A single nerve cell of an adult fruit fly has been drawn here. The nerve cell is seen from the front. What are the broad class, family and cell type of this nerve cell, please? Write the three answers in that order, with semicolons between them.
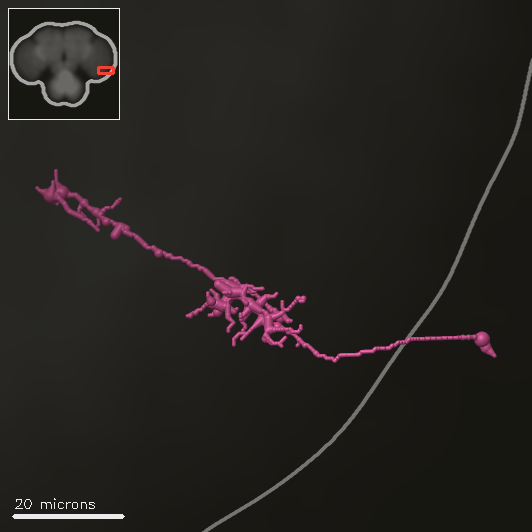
optic-lobe intrinsic neuron; Mi; Mi9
